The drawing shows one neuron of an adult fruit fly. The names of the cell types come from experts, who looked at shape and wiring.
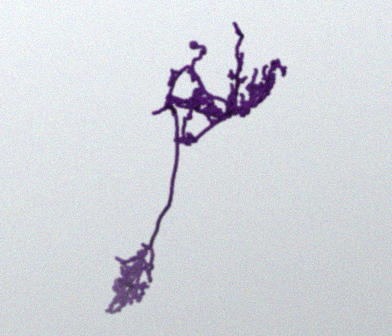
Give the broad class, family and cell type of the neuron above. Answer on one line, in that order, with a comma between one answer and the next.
descending neuron, hemilineage PSp2, DNp38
